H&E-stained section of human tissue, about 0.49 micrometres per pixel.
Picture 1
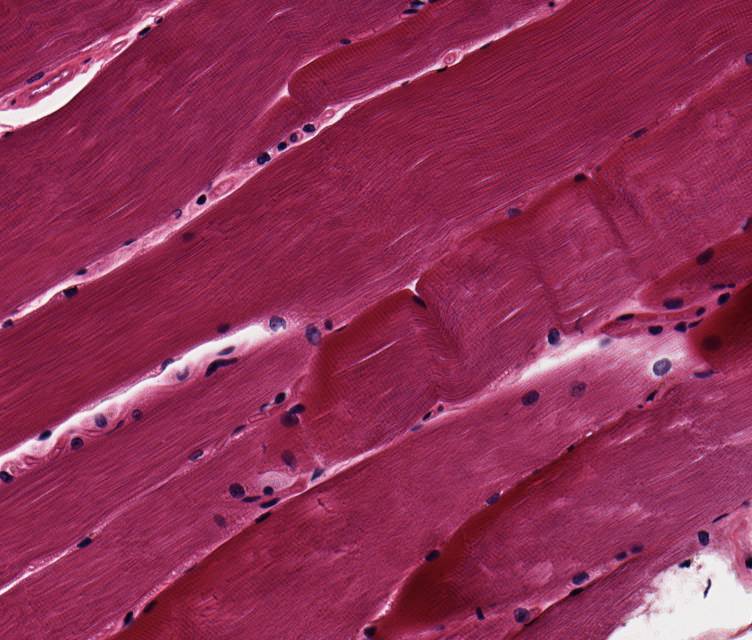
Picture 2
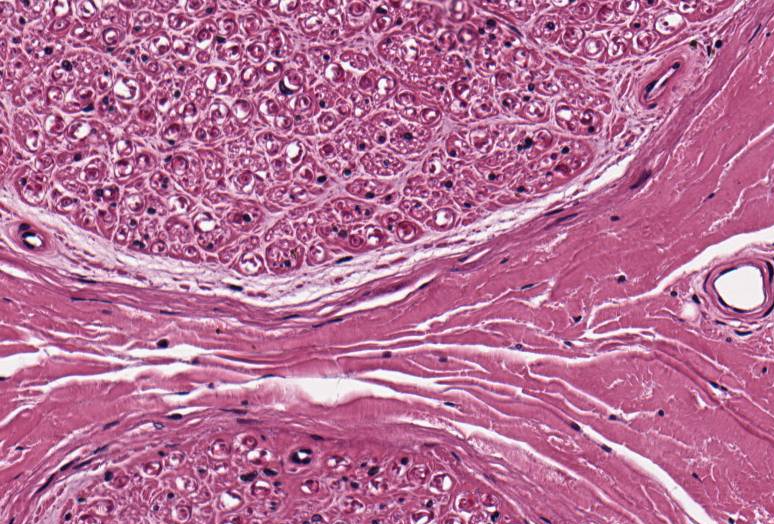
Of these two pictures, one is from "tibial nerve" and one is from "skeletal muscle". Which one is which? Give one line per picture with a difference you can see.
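The field in picture 1 comes from the skeletal muscle. Long, parallel muscle fibres run diagonally across the field from lower left to upper right.
The field in picture 2 comes from the tibial nerve. Within the bundles the nerve fibres are cut across, each showing as a small round profile with a pale ring around a pink centre.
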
